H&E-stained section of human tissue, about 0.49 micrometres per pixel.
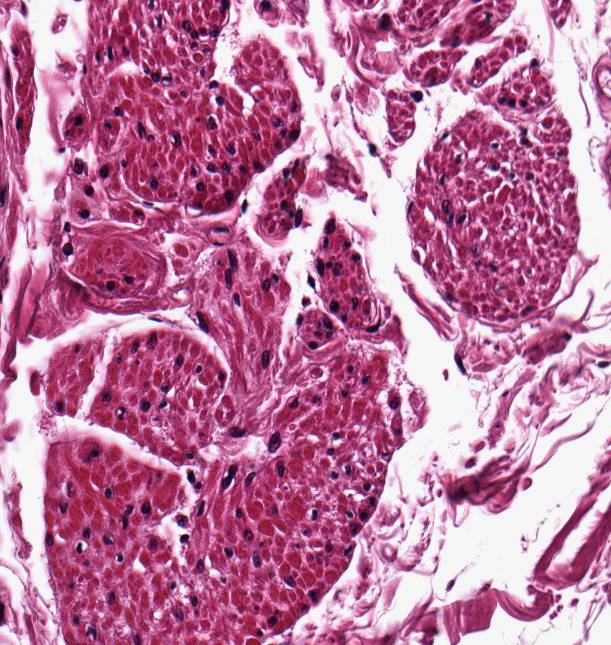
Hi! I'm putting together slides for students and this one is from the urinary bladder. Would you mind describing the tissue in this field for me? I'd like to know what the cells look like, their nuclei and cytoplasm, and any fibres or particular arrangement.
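Rounded bundles of smooth muscle cells, separated by connective tissue, make up the field. Most bundles are cut transversely; their cells appear as closely packed small polygonal profiles. Near the centre, a group of cells runs lengthwise and has elongated nuclei. The muscle cell cytoplasm stains deep red-pink.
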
